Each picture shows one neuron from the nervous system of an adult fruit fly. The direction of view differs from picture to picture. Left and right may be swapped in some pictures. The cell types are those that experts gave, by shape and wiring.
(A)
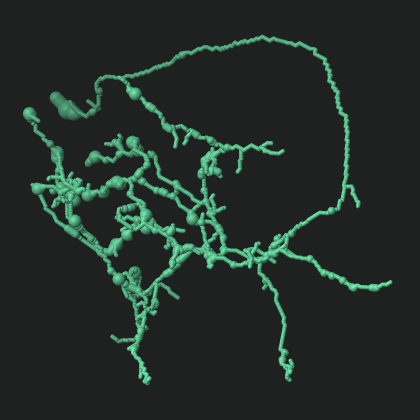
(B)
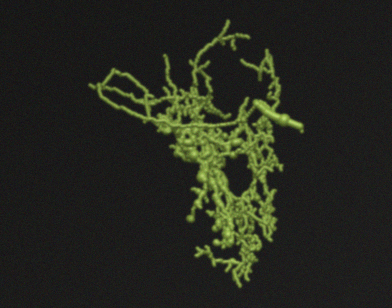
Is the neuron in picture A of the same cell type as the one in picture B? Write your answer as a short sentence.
They are of different cell types.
